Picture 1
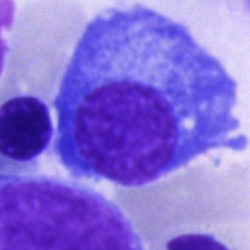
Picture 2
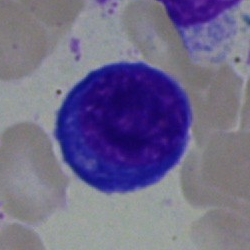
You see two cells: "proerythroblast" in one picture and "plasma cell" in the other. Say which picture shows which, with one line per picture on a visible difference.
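In picture 1 we see a plasma cell: The cytoplasm is abundant and blue.
In picture 2 we see a proerythroblast: The cytoplasm forms a narrow rim around the nucleus.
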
